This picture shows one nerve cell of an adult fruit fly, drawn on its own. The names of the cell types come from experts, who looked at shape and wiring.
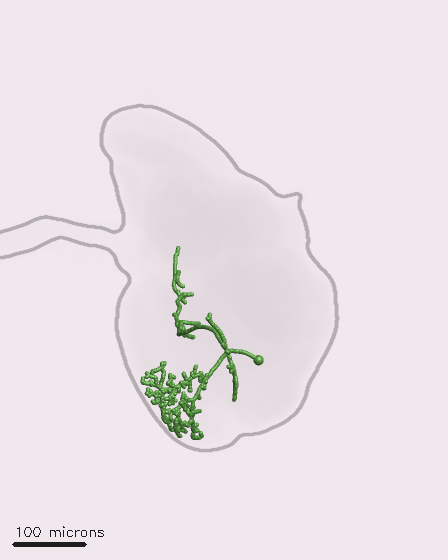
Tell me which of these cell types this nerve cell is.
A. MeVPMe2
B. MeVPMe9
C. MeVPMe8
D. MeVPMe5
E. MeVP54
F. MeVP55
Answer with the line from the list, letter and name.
C. MeVPMe8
